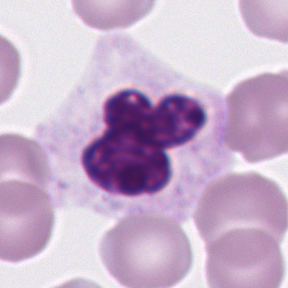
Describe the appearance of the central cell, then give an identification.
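Start with the chromatin: it stains dark purple and looks dense, and you won't find any nucleoli in the nucleus. Now notice the wide band of cytoplasm surrounding the nucleus on all sides, a very pale lilac-grey. This one is a segmented neutrophil.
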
